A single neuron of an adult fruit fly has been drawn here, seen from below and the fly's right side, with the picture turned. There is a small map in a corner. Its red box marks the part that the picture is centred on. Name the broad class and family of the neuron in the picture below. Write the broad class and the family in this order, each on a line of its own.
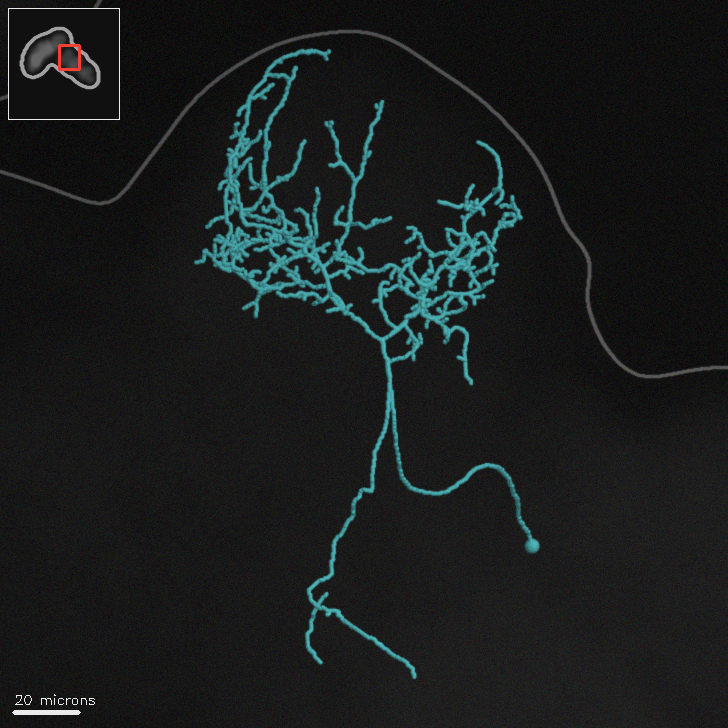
nerve-cord intrinsic neuron
hemilineage 23B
